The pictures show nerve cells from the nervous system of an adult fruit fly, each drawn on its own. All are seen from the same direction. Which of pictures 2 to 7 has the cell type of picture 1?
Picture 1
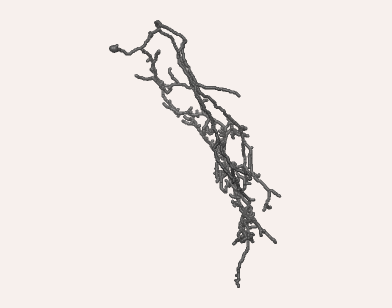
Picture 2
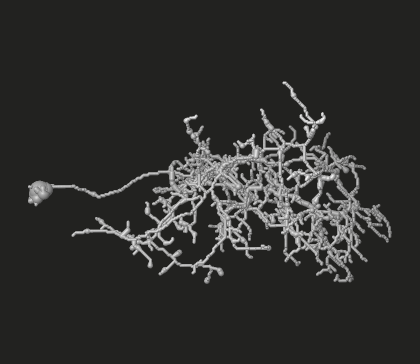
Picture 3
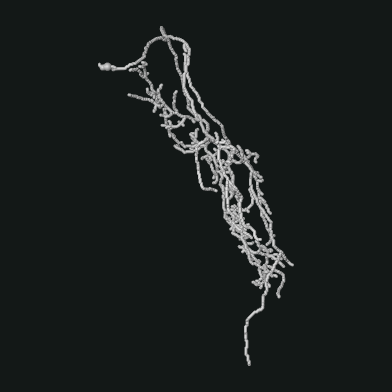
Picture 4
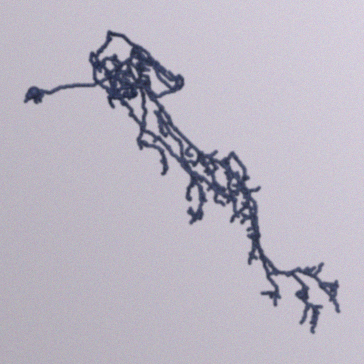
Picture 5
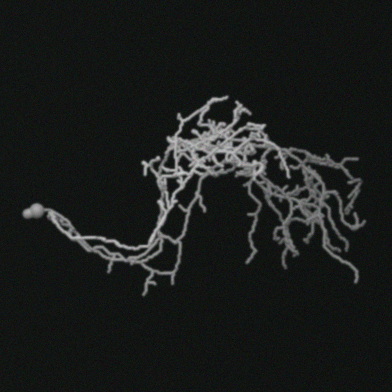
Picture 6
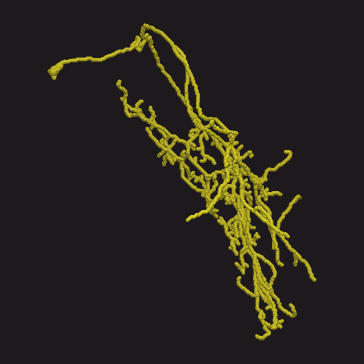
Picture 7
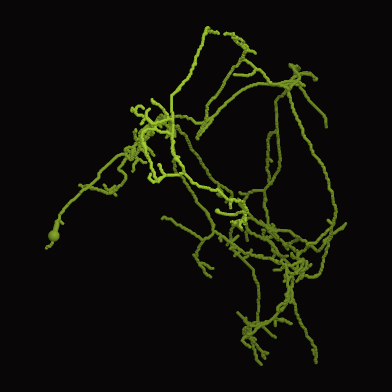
3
